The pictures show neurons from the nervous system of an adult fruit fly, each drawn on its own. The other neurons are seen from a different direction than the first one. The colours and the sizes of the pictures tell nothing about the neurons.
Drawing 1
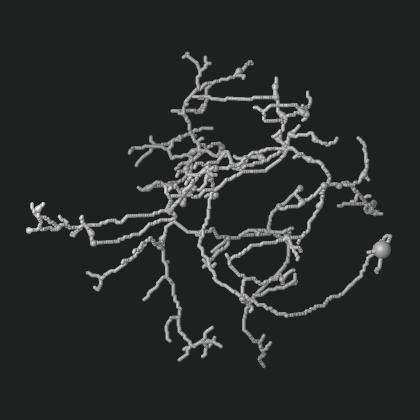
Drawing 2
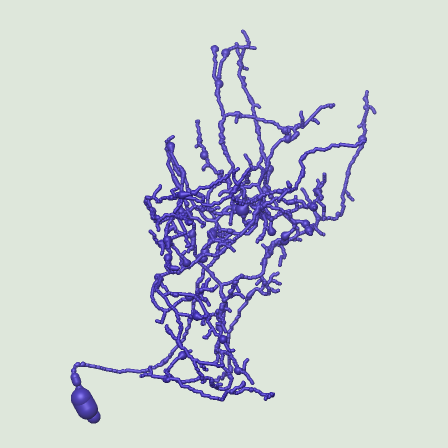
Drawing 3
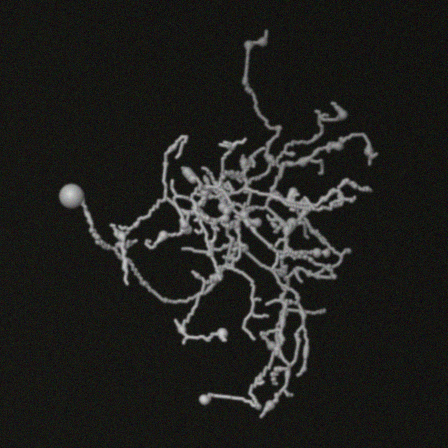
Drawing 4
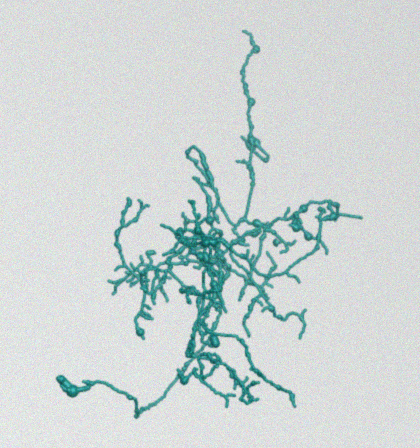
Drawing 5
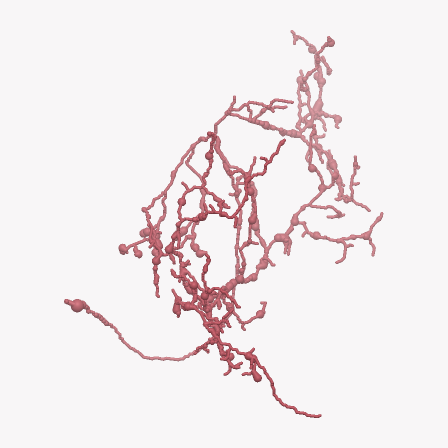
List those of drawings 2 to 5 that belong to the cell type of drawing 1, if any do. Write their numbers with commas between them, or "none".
2, 3, 4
